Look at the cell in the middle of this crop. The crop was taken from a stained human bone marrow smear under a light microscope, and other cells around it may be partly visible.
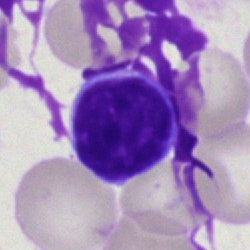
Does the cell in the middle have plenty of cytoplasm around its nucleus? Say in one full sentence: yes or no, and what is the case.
No, the cytoplasm amounts to no more than a narrow rim.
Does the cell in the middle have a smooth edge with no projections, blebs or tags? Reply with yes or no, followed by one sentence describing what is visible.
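Yes. The cell outline is round and smooth.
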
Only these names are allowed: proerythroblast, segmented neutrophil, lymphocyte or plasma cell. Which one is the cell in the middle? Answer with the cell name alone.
lymphocyte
